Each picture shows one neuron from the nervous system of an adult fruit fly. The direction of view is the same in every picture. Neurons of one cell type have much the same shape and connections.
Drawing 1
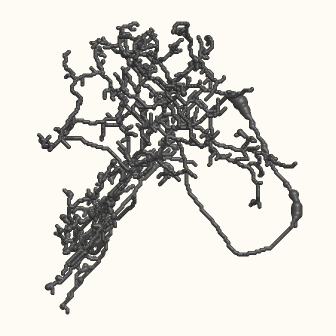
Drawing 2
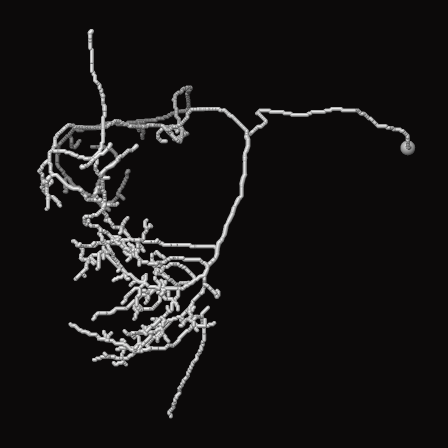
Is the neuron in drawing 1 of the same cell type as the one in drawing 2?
no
